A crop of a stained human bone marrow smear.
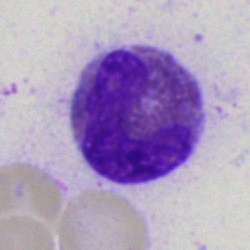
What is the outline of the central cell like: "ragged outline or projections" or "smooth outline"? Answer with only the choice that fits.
Smooth outline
